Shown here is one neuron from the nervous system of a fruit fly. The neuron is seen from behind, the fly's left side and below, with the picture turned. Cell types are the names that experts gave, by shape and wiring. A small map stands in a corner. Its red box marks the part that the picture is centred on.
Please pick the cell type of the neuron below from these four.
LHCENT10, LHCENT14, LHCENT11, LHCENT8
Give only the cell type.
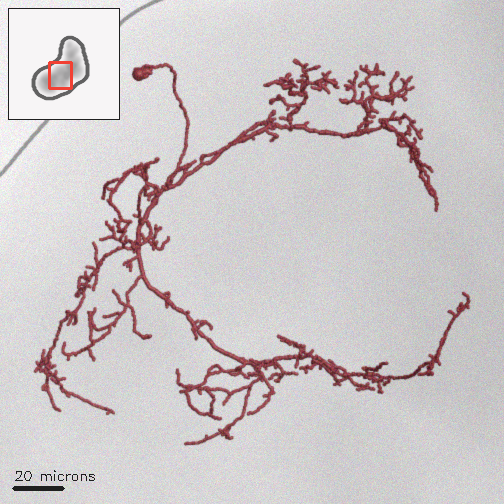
LHCENT14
